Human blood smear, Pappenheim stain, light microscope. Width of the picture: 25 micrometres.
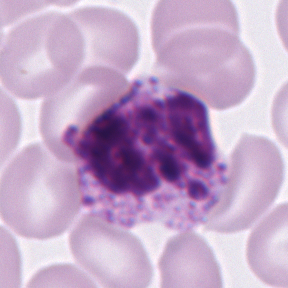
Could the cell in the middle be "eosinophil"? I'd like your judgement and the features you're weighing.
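Eosinophil does not fit; this cell is a basophil. Its cytoplasm holds many coarse dark purple granules, with pale pinkish cytoplasm between them.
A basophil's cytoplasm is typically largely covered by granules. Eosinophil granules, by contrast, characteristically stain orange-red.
The outline is irregular and bumpy, with granules standing out at the edge.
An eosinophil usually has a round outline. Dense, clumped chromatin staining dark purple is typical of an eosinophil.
The chromatin here stains dense and dark purple, so on that point it does not argue against the name eosinophil.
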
